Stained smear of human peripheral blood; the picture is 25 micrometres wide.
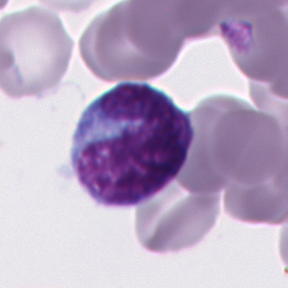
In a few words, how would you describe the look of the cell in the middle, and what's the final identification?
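Roughly round in outline, with a few slightly flattened sides, the cell bears no hair-like projections on its surface. Its chromatin is dense, dark purple and coarsely clumped. Cytoplasm forms only a scant pale blue rim, seen mainly on the left side. This is a typical lymphocyte.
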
